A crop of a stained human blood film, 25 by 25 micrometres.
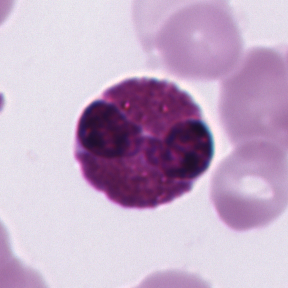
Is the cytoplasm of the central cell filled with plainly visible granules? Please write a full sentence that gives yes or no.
Yes, many visible granules are held in the cytoplasm of the cell.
